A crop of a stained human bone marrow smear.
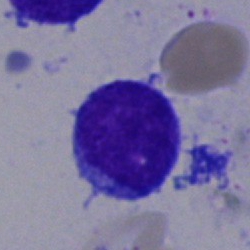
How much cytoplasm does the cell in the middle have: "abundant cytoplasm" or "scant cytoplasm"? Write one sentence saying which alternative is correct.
Most of this cell is taken up by its nucleus.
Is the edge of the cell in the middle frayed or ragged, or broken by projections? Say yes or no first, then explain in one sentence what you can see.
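Yes. A few small spiky projections stick out from the cell surface.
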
